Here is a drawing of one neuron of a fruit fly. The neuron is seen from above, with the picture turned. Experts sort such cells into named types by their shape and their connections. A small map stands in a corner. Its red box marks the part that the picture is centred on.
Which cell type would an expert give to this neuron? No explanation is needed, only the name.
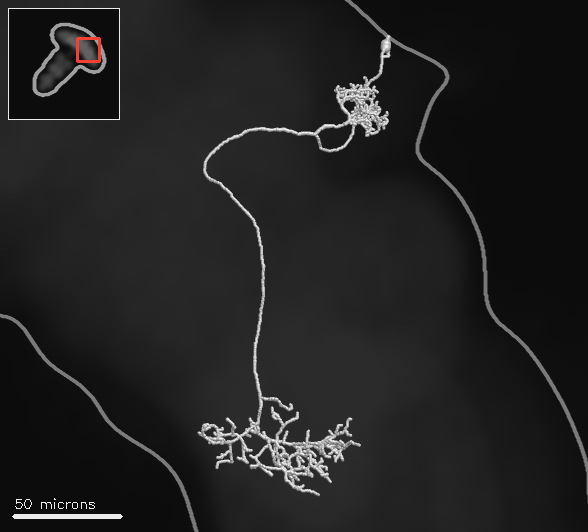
VL1_vPN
